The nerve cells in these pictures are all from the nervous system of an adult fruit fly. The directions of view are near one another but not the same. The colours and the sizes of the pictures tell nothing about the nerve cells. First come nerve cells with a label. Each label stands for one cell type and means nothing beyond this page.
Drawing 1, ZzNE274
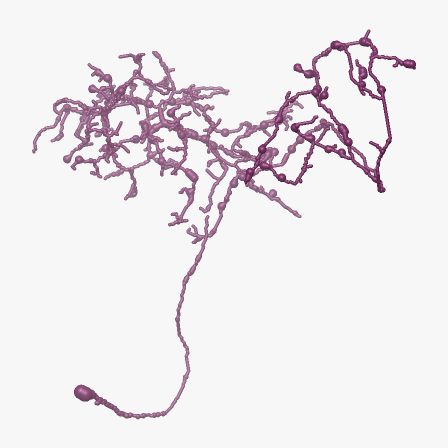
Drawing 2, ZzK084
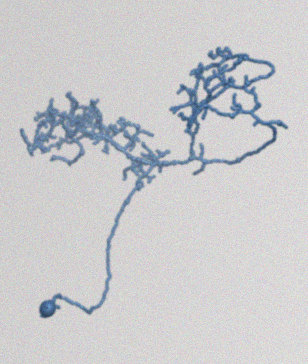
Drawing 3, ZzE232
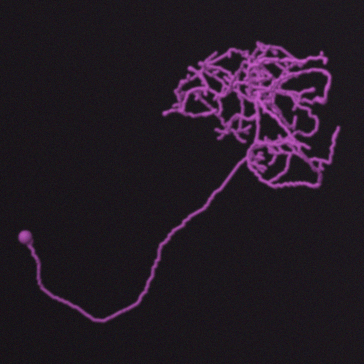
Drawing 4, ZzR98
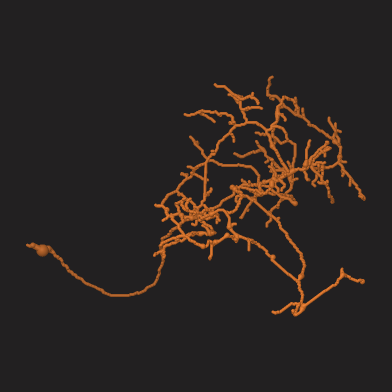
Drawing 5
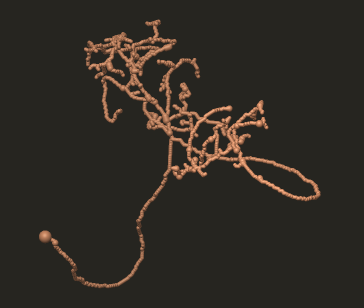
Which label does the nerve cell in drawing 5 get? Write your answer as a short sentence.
It belongs to ZzE232.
